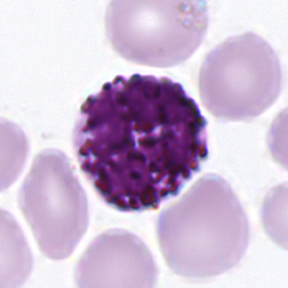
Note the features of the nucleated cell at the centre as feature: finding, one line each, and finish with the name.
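Outline: roughly round
Granules: coarse, very dark purple to nearly black, scattered over the whole cell
Margin: beaded where granules bulge
Nucleoli: none seen
Name: basophil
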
